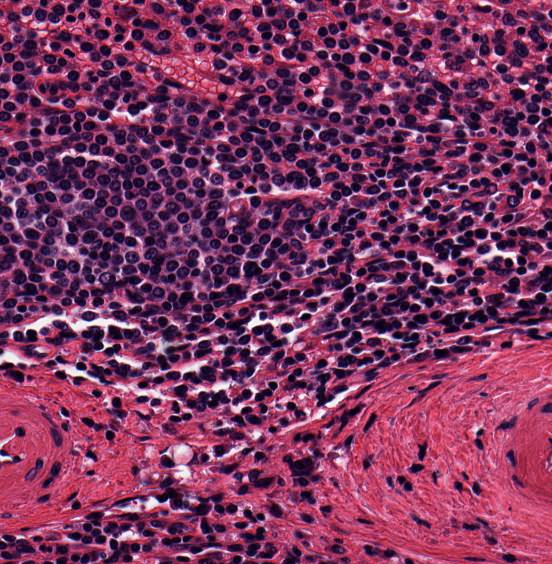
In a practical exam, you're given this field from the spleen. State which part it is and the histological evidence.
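You're looking at white pulp. Densely packed small round cells make a diffuse sheet over the upper two-thirds of the field.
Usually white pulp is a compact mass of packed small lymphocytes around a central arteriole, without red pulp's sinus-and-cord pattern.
Two thick-walled pink round structures in the lower corners have fibres and spindle nuclei in concentric rings.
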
